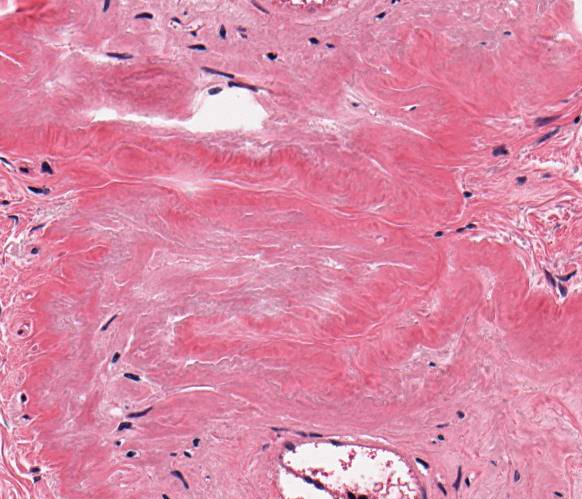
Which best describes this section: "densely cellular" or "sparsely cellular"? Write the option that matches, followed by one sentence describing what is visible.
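Sparsely cellular. The nuclei are few, dark and spindle-shaped, and are scattered mainly toward the edges of the field.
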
